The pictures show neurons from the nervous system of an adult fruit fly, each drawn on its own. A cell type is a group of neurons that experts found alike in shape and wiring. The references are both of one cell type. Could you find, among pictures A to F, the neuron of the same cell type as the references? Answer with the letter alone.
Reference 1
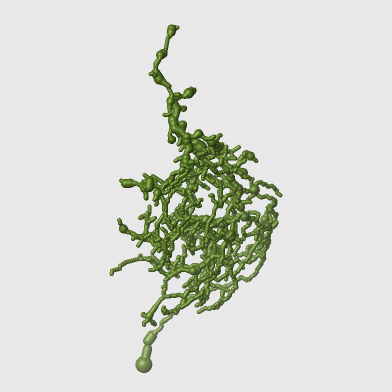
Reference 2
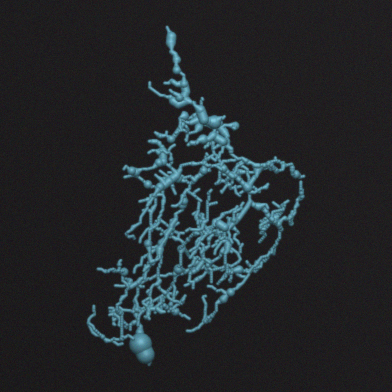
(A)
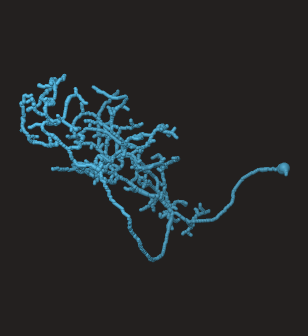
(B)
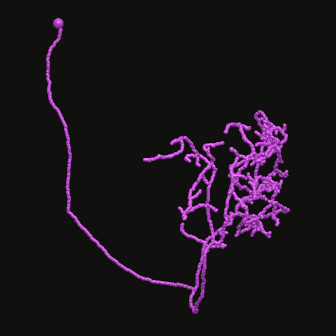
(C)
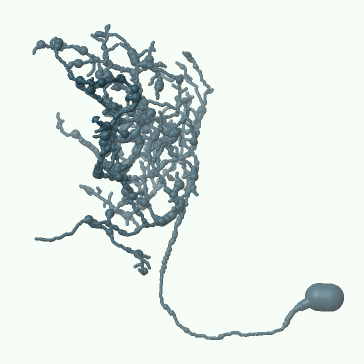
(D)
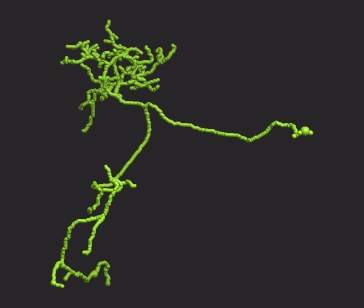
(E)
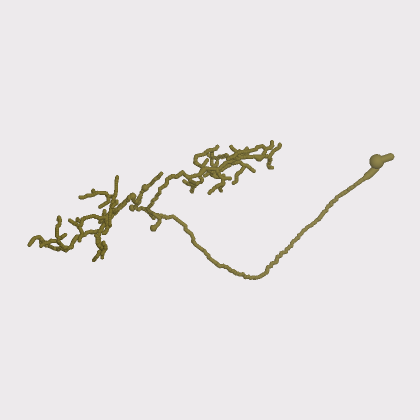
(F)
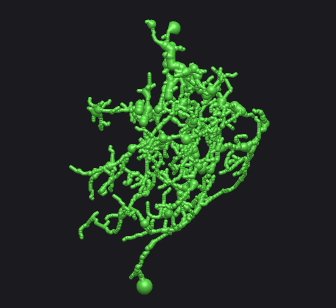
F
